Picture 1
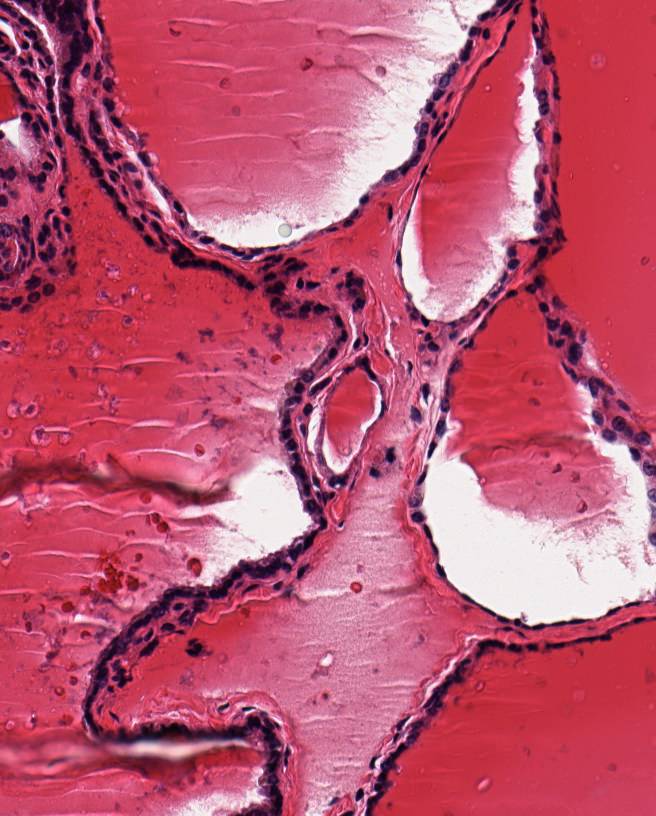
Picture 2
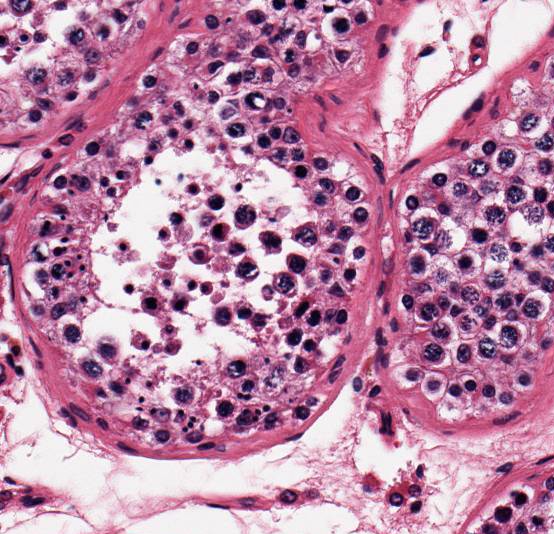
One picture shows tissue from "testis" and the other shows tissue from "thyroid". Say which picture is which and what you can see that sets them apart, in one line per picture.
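The field in picture 1 comes from the thyroid. Each follicle is lined by a single layer of flattened to low cuboidal cells with dark nuclei.
The field in picture 2 comes from the testis. The tubules are lined by a stratified epithelium many cells thick.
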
